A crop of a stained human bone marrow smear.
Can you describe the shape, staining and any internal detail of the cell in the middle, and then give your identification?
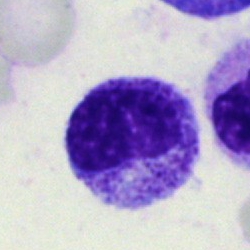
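Outline round and smooth. Nucleus occupies the upper part of the cell. Cytoplasm forms a crescent beneath it, filled with fine purple granules. Name: metamyelocyte.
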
